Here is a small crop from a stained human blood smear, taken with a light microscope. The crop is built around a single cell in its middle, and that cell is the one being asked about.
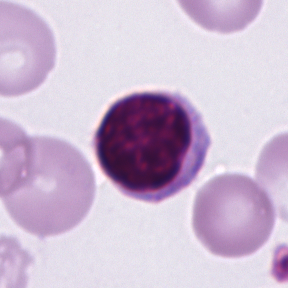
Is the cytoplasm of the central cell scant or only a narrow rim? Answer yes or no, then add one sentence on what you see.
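Yes. The cytoplasm forms a narrow rim that is widest on the right side of the cell.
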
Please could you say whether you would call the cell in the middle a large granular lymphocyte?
no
